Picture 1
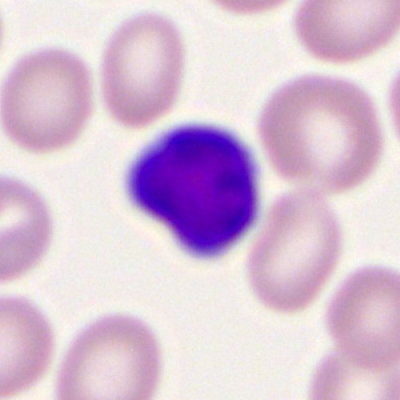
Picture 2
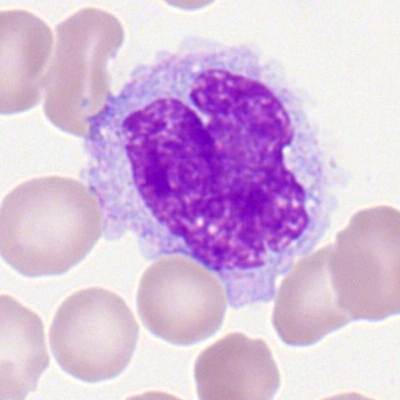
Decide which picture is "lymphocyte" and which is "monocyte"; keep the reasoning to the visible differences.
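Have a look at picture 1 first: that cell is the lymphocyte, and the one in picture 2 is the monocyte. In the lymphocyte, notice how the nucleus fills almost the whole cell, leaving the cytoplasm as only a very thin pale blue rim at the edge, with no granules visible. Now compare the monocyte, where a broad rim of pale grey-blue cytoplasm surrounds the nucleus.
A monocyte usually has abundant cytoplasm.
If you look closely, that cytoplasm holds only very fine, dust-like granules and no coarse ones.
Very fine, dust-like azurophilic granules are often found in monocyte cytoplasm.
The monocyte's nucleus is folded, with a deep notch cutting in from its upper edge, yet it stays a single mass rather than splitting into separate lobes.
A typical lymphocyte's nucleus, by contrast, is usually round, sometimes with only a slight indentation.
You won't find any nucleoli in the lymphocyte's nucleus.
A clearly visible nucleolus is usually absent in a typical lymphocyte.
The lymphocyte is also about the same size as the red cells around it, one of which lies close against its right side.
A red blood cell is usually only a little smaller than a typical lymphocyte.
The monocyte's outline, on the other hand, is irregular, with a ragged, frayed-looking margin, and a red cell lies against its lower edge.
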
